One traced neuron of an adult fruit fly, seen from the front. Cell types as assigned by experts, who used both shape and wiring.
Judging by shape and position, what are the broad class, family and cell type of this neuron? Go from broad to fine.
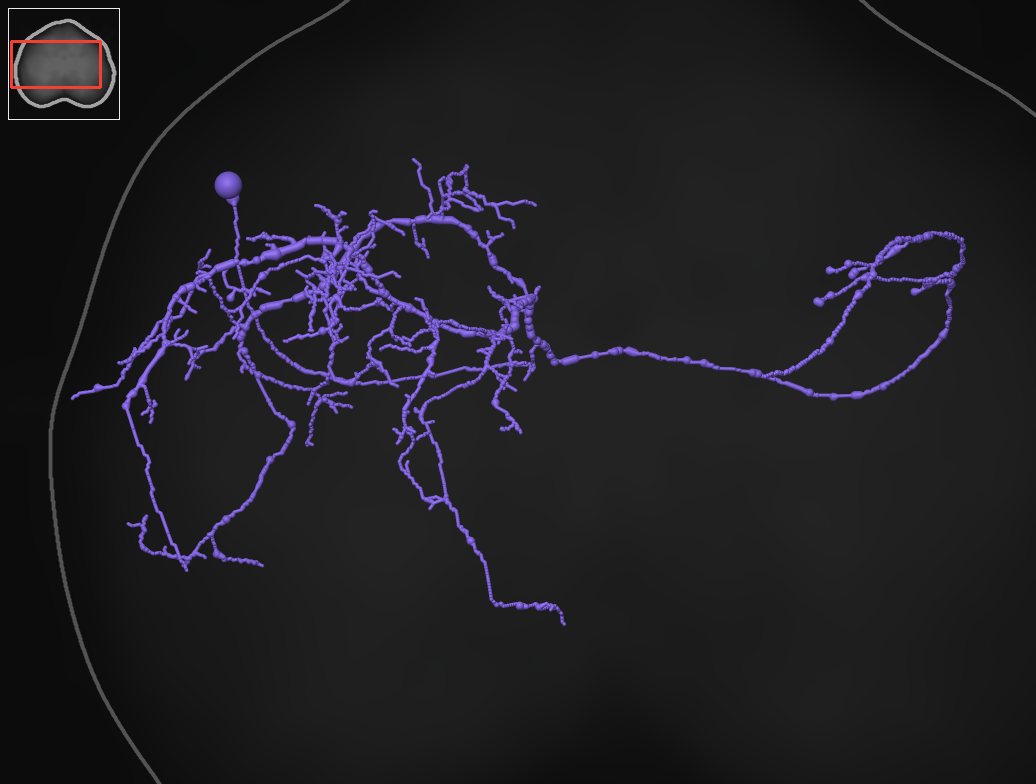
ascending neuron; hemilineage 19B; AN19B044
